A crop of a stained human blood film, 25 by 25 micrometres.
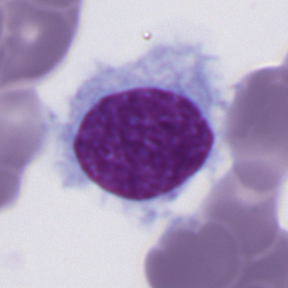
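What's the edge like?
Ragged, with fine hair-like projections all the way round.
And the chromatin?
Finely mottled, not gathered into coarse dark clumps.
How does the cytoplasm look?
Pale greyish blue, forming a rim around the nucleus that's widest above it.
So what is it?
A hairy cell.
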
